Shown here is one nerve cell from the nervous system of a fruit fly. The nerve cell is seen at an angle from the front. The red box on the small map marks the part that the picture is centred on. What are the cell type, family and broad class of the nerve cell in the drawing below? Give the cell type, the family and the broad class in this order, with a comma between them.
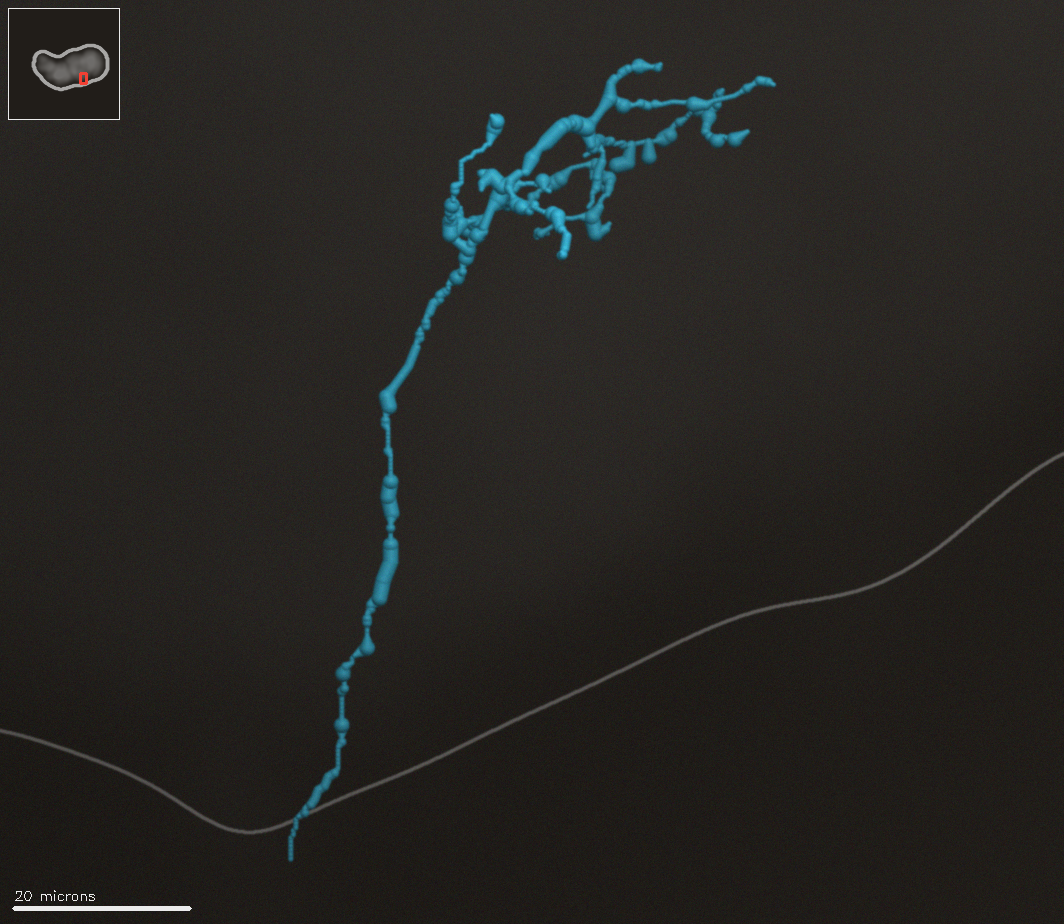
LB1c, class gustatory, sensory neuron entering the brain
